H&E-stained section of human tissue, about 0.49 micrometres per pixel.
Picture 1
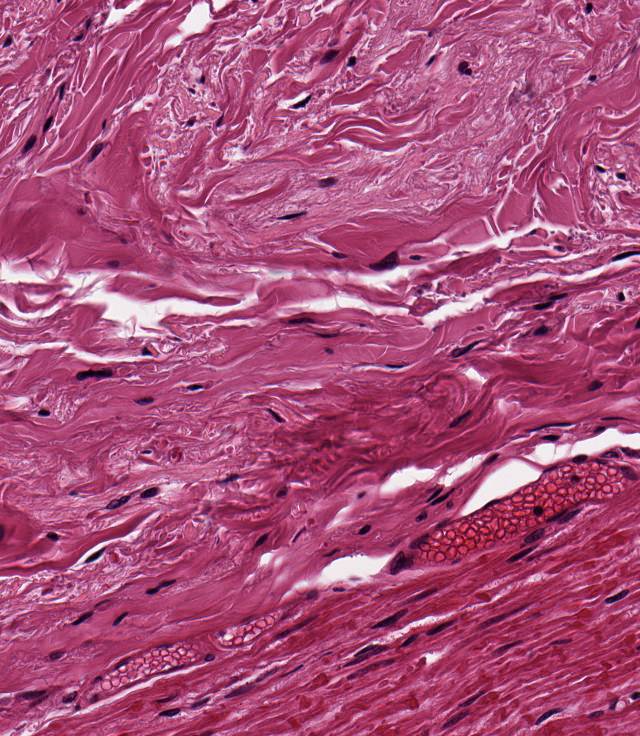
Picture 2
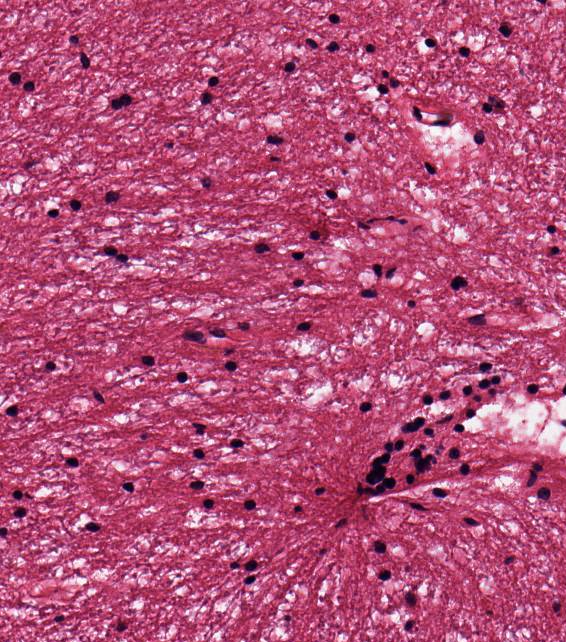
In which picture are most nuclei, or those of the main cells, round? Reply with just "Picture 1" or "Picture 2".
Picture 2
